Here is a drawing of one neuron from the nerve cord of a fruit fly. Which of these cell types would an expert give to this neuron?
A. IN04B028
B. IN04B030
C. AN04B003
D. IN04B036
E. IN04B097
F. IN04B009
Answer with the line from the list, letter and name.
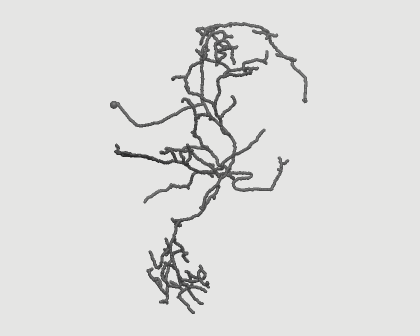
B. IN04B030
